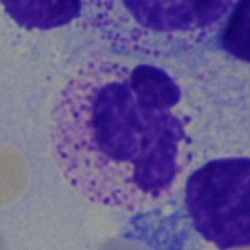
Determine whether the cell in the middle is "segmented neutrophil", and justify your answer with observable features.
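Roughly round in outline, the cell has its nucleus toward the right, leaving a wider band of cytoplasm on the left. The nuclear chromatin stains dense dark purple. The cytoplasm is pale with a faint greyish-lilac tint, and no vacuoles are seen in it. Its granules lie scattered as separate dots, with pale cytoplasm visible between them.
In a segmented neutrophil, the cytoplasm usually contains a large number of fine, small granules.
This spacing of separate dots therefore goes against segmented neutrophil. Verdict: the cell is a basophil, not a segmented neutrophil.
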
